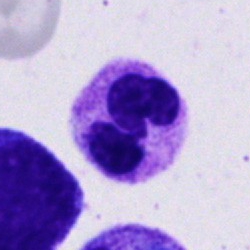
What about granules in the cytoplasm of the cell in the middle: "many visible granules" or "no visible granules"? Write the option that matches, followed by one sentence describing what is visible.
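Many visible granules. The cytoplasm holds fine, evenly scattered lilac granules.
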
